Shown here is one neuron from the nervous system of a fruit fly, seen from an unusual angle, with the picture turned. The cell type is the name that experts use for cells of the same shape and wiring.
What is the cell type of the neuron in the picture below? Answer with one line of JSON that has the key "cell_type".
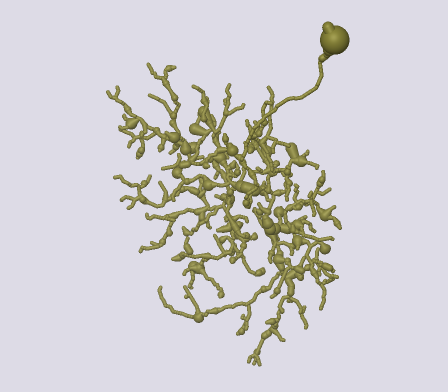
{"cell_type": "Pm5"}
